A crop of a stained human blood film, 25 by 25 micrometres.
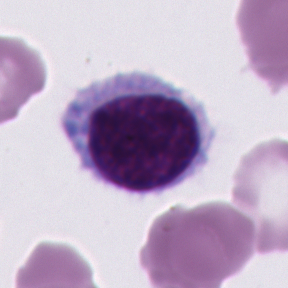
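Hairy cell, the nucleated cell at the centre of this peripheral blood smear. Its nucleus is round to oval, with no indentation and no lobes. Look for it sitting off-centre toward the right, so the widest band of cytoplasm lies on the left. No nucleoli are visible within it. The cytoplasm is a pale greyish-blue.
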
